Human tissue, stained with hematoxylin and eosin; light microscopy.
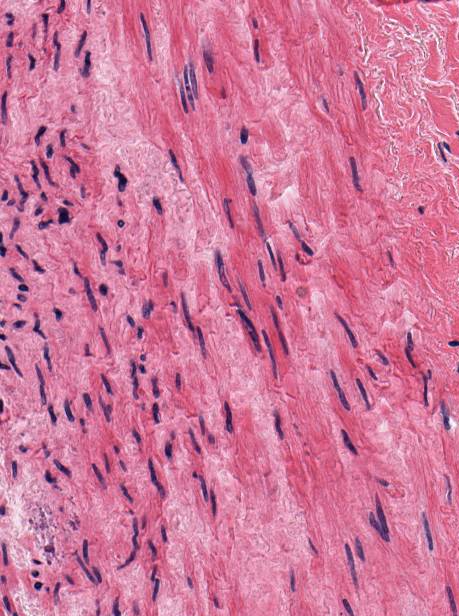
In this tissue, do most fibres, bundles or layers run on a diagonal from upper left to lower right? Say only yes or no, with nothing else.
Yes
